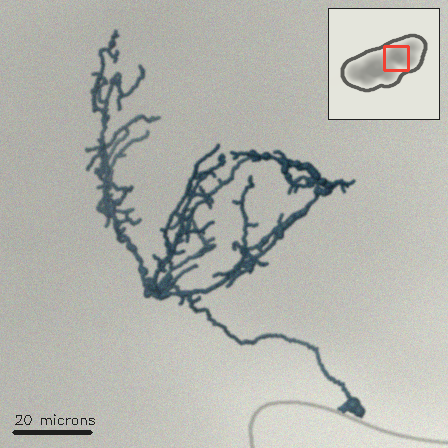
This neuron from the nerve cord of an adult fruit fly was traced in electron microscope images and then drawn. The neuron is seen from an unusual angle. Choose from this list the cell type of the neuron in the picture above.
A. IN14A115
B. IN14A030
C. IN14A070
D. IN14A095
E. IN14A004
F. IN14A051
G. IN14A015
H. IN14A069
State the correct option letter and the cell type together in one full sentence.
Here the neuron is of cell type IN14A051, corresponding to option F.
